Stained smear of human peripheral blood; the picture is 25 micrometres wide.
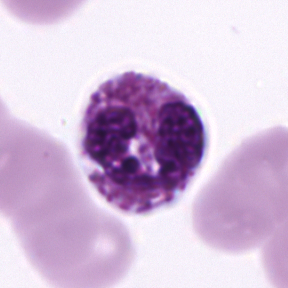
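Eosinophil, the central cell. Notice its round, smooth outline and the cytoplasm filled with pinkish-purple granules. Near the bottom centre, a small dark round body lies between the two lobes; look closely and you will see no nucleoli in the nucleus.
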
